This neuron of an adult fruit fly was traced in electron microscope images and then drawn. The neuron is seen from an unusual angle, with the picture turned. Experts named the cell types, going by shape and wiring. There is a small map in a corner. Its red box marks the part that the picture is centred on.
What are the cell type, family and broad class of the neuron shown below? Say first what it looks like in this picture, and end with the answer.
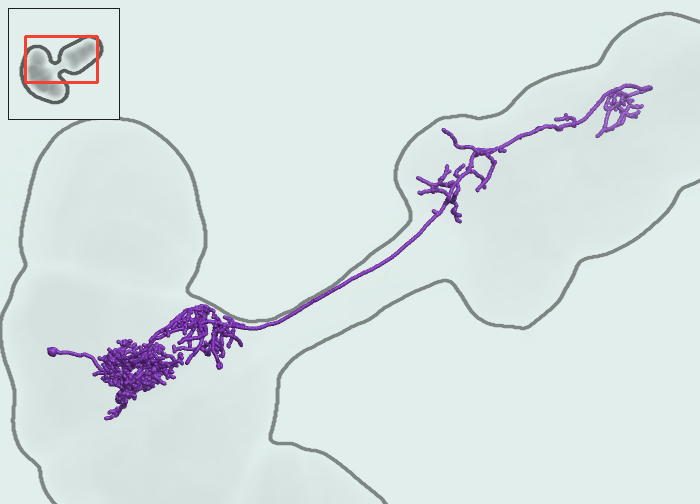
It runs through the neck, between the brain and the nerve cord. The picture shows dozens of branch ends. It is of cell type DNde005. Its family is DNde. Its broad class is descending neuron.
